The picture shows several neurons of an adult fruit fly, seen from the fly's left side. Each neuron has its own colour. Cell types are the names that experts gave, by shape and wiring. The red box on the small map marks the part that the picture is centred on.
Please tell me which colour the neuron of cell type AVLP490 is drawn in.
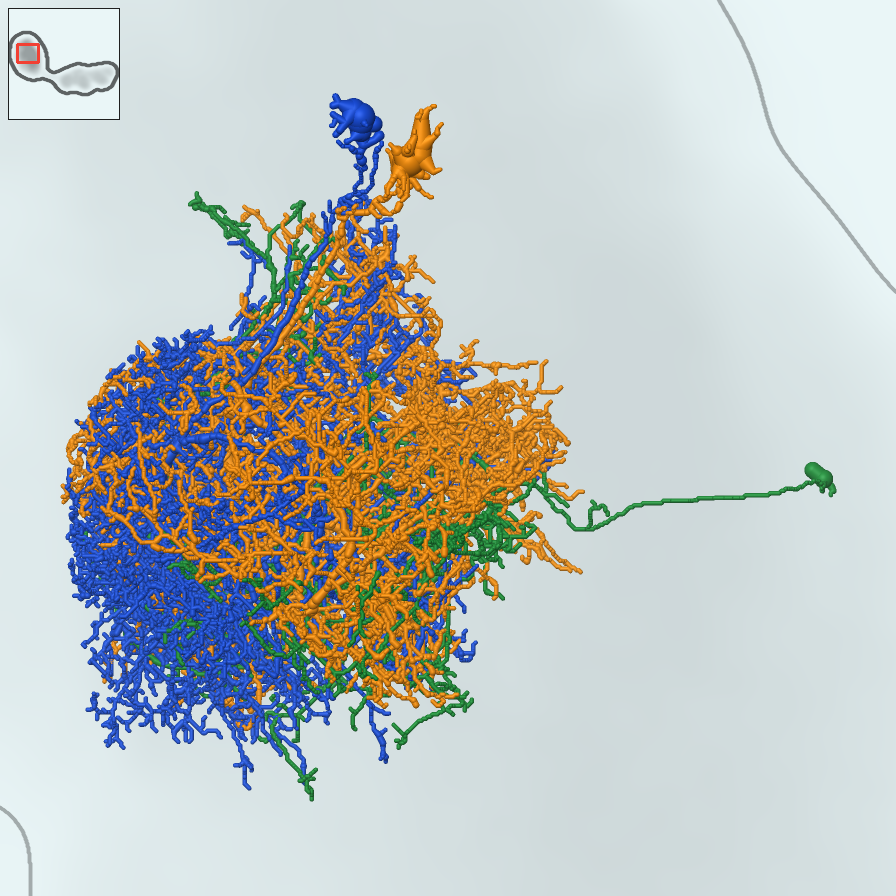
green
